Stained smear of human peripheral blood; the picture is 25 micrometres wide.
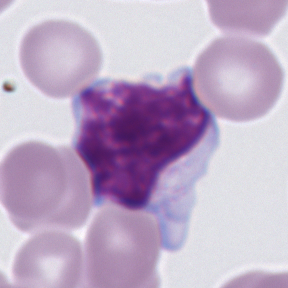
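Large granular lymphocyte, the cell in the middle of this stained blood smear. Its outline looks irregular and angular rather than round. The nucleus seems to be one unlobed mass filling most of the cell. At the edge, the cytoplasm is ragged and frilled. Within that pale cytoplasm I can make out no distinct granules.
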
